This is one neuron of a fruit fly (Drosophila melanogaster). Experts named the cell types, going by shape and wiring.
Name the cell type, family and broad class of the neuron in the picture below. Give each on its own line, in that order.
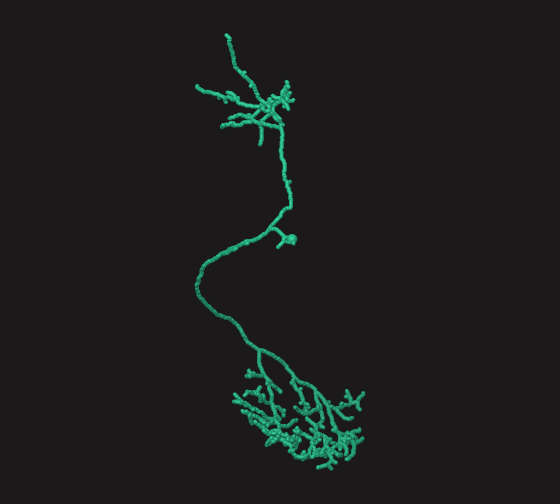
MeVP22
MeVP
visual projection neuron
